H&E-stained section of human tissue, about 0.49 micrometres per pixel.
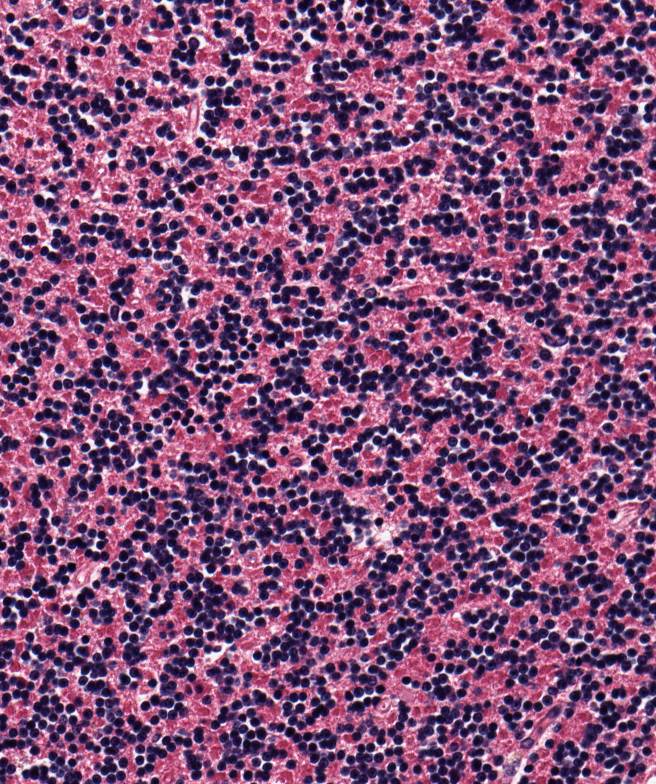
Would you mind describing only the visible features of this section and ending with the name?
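First, the nuclei: nearly all alike in size and shape, round and dense, with hardly any cytoplasm around them. Second, their arrangement: irregular clumps and cords wrapping around pink islands rather than spread evenly. Third, the islands themselves: finely granular and without nuclei. Fourth, no large cells with abundant cytoplasm or prominent nucleoli appear anywhere. The section is cerebellum.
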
